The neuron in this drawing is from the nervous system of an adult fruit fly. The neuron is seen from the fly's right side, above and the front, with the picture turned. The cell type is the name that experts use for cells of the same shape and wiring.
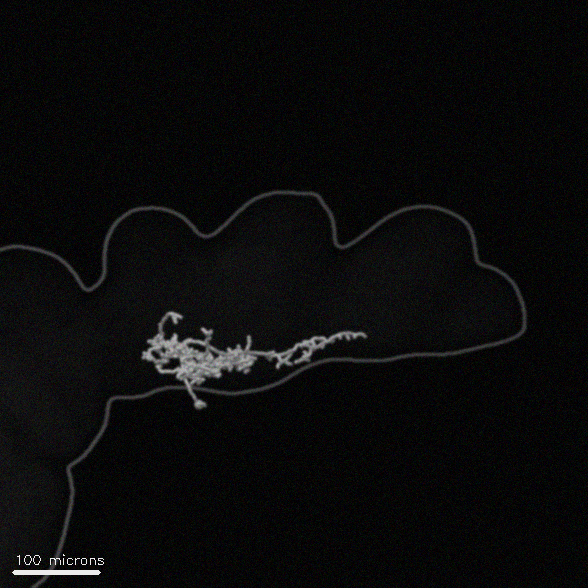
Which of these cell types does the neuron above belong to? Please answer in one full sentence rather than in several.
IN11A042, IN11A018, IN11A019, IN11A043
This neuron is of the type IN11A018.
